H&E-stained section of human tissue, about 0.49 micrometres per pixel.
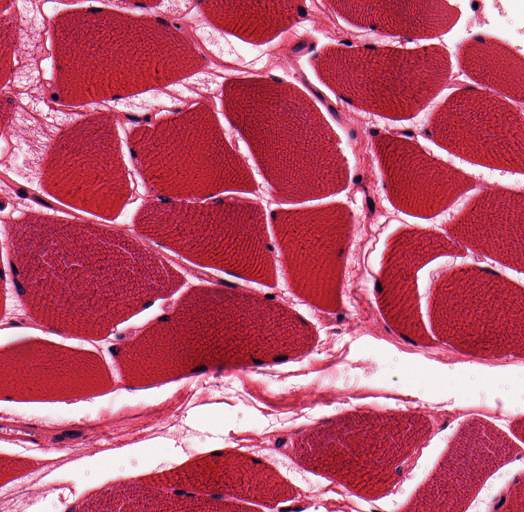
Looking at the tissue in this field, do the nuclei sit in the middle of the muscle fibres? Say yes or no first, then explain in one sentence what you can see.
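No. The fibre nuclei are small, dark and flattened, lying at the edges of the fibres.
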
